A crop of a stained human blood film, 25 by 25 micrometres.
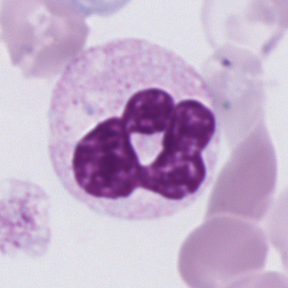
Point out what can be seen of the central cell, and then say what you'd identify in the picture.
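Starting with the outline, it is round and smooth. Turning to the nucleus, its lobes sit in a ring around a small, pale gap in the centre, and no nucleoli are visible. Finally, fine pinkish-violet granules are spread evenly through the cytoplasm. Taken in order, this is a segmented neutrophil.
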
